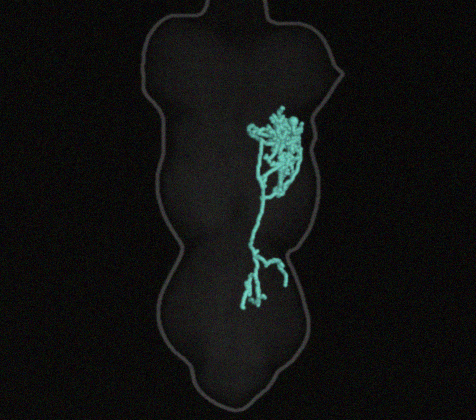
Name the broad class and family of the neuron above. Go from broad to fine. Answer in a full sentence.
A nerve-cord intrinsic neuron of hemilineage 17A.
